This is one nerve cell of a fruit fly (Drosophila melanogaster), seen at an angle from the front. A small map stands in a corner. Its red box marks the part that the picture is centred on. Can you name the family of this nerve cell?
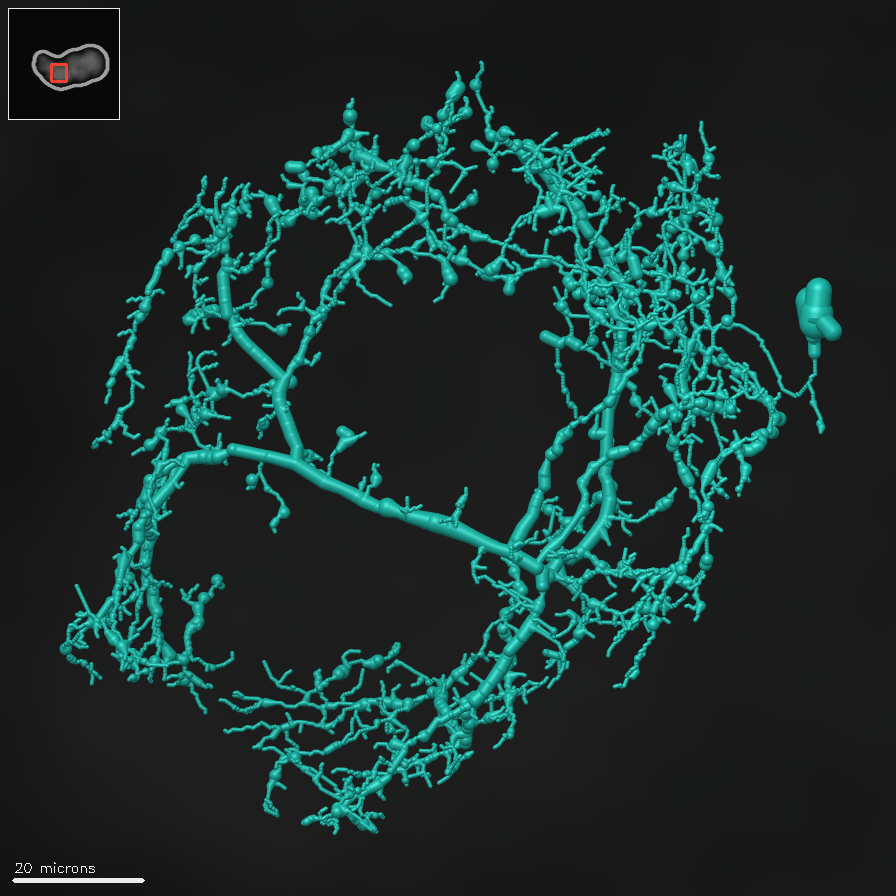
hemilineage 17A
